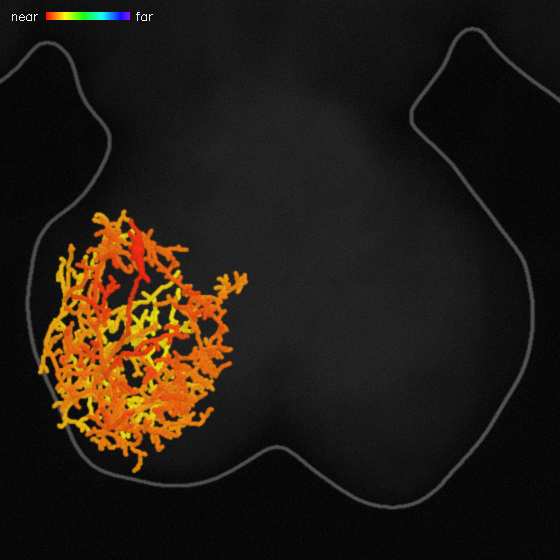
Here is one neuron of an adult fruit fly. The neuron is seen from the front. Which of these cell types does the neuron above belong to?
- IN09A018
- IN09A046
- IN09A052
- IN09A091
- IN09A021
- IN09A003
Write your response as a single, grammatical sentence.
Of the cell type IN09A003 is this neuron.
